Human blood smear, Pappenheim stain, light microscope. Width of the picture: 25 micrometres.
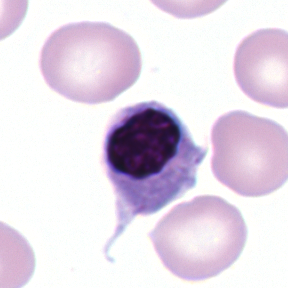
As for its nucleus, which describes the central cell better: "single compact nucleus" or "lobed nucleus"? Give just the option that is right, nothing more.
Single compact nucleus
